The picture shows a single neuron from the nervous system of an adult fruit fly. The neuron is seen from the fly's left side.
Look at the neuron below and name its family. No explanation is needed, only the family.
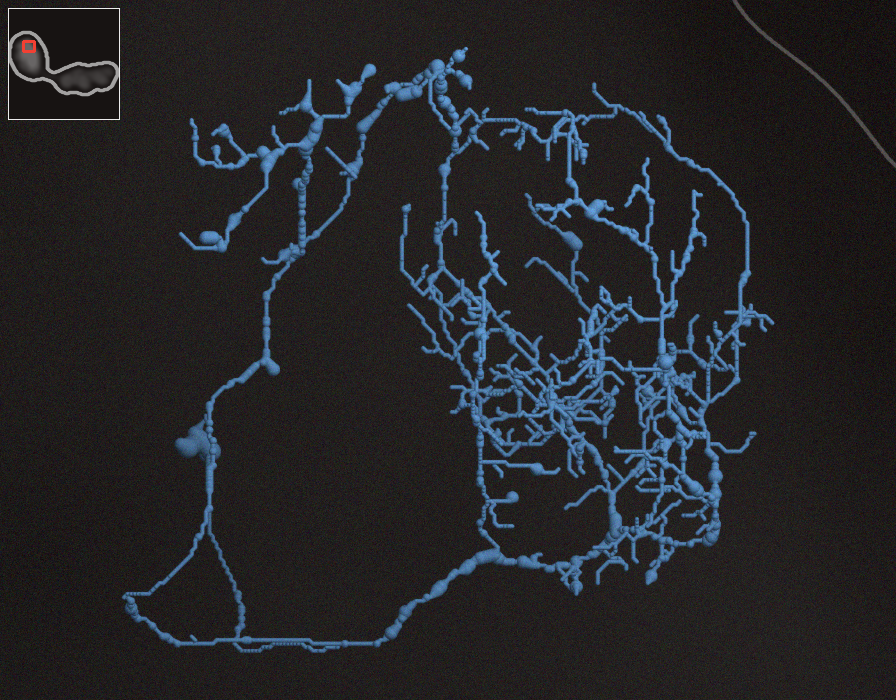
hemilineage SLPav1_medial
